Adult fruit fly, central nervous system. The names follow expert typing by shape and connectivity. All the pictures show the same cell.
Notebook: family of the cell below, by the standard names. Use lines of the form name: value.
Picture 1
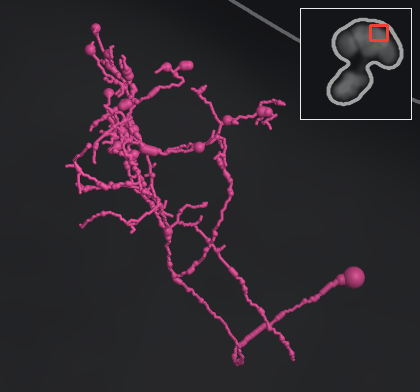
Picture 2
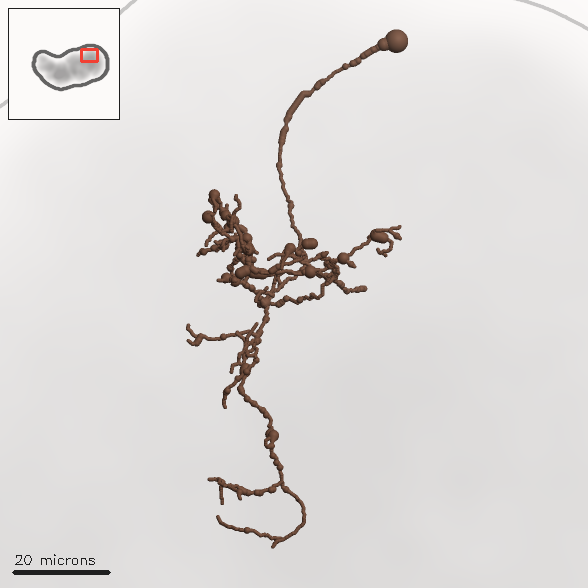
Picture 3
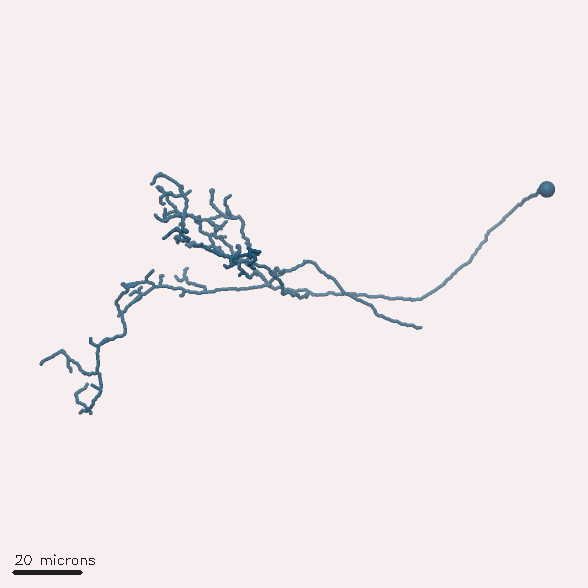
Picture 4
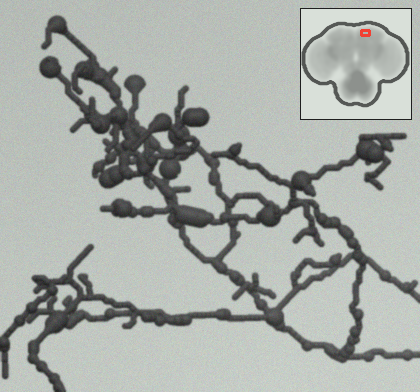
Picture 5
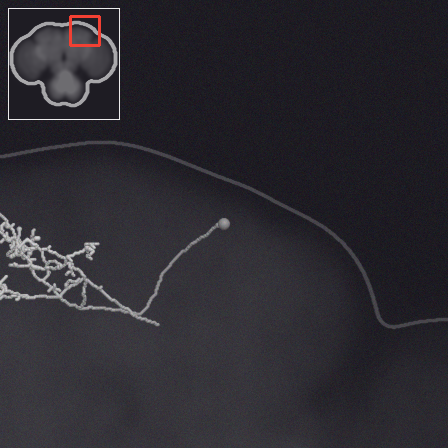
family: hemilineage SLPad1_posterior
